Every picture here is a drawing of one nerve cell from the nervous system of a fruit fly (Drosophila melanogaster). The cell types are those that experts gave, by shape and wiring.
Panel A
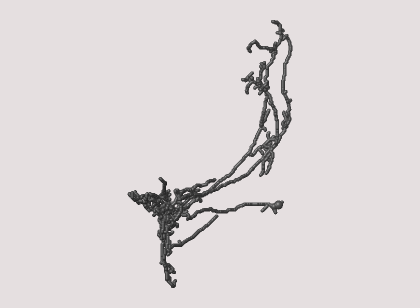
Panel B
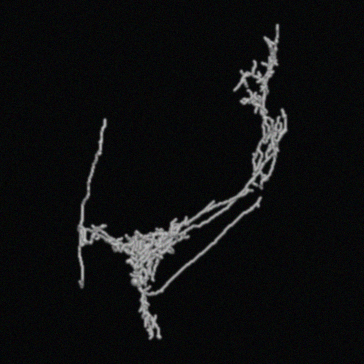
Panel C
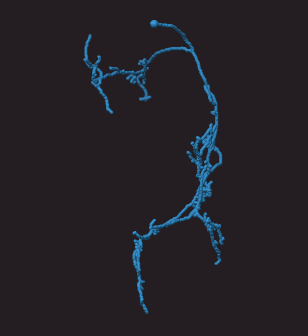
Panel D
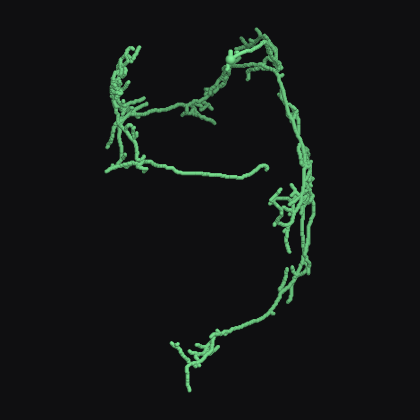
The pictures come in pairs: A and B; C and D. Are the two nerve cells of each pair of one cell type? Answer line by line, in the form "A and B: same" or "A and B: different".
A and B: same
C and D: different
